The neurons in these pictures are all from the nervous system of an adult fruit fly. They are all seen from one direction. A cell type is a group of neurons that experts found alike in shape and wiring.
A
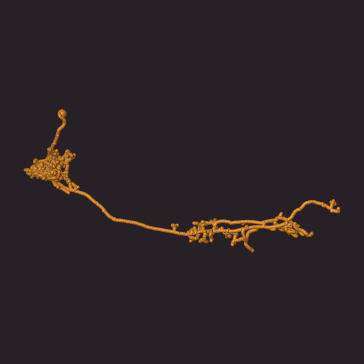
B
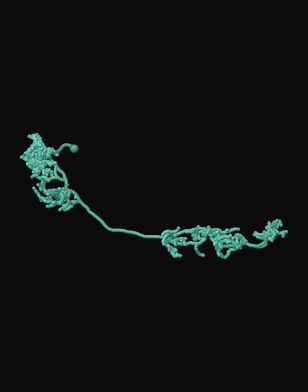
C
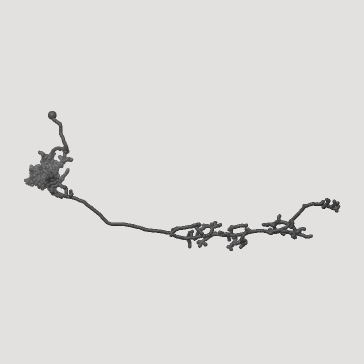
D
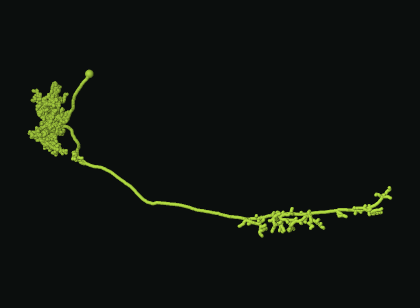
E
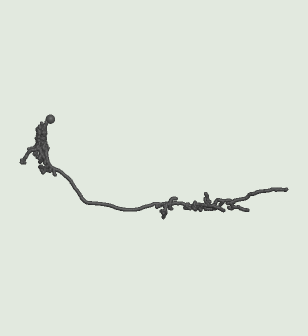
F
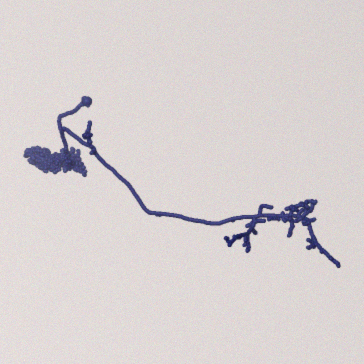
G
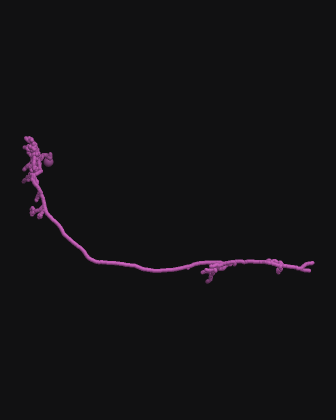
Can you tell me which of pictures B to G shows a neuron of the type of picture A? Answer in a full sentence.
The neuron in picture C is of the same cell type.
